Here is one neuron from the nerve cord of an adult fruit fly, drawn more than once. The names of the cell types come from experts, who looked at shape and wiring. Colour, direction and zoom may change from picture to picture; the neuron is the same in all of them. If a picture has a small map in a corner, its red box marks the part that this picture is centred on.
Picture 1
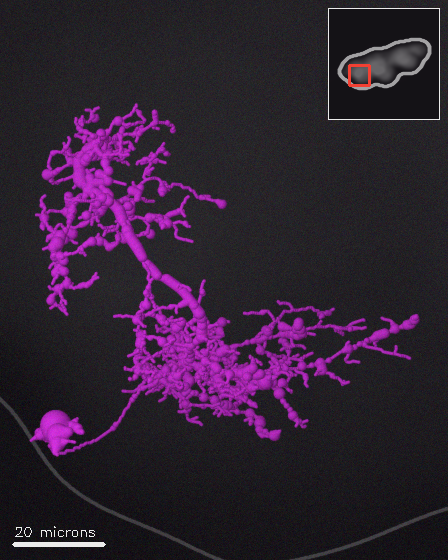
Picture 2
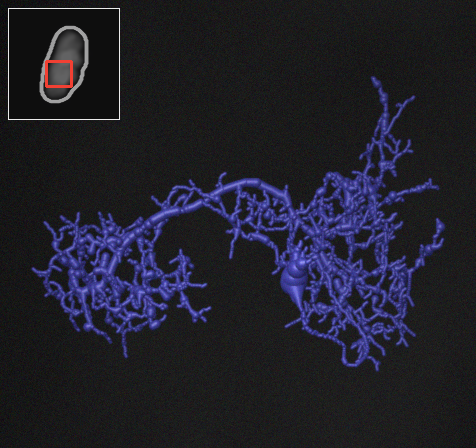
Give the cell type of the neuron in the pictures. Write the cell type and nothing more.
IN13A021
